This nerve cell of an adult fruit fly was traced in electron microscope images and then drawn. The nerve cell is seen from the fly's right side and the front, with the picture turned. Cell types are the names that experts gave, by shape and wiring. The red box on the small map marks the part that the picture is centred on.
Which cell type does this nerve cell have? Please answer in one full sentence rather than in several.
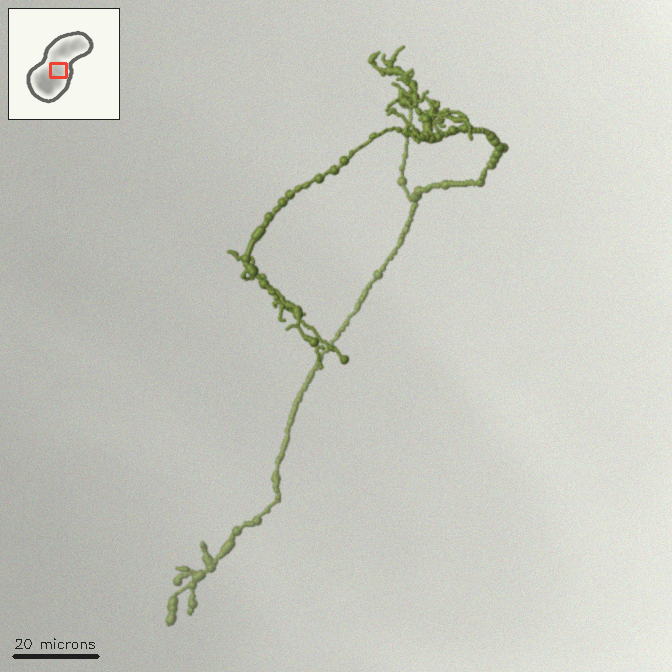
The cell type of the nerve cell here is LLPC2.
